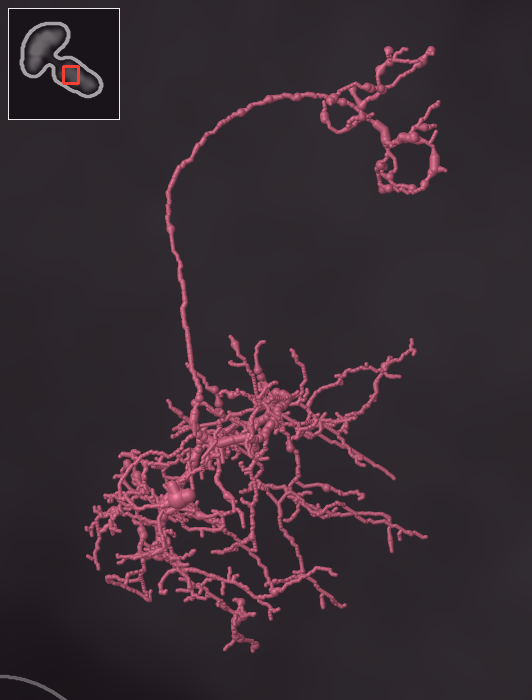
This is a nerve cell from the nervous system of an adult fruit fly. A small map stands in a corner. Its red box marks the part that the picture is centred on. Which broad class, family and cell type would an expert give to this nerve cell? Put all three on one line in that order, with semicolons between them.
nerve-cord intrinsic neuron; hemilineage 06B; IN06B063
